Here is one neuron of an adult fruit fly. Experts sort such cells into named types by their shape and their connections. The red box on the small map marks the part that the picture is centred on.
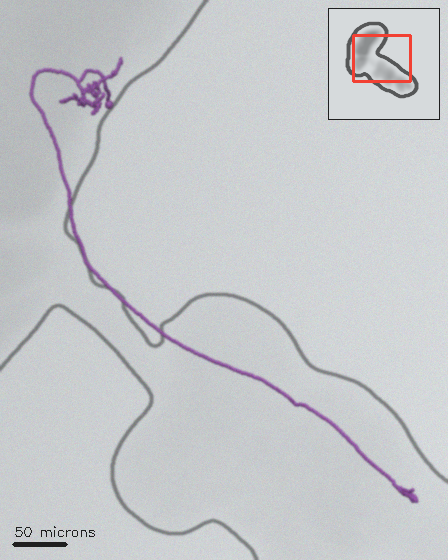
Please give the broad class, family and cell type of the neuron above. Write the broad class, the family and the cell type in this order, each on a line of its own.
descending neuron
hemilineage PSp2
DNpe008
